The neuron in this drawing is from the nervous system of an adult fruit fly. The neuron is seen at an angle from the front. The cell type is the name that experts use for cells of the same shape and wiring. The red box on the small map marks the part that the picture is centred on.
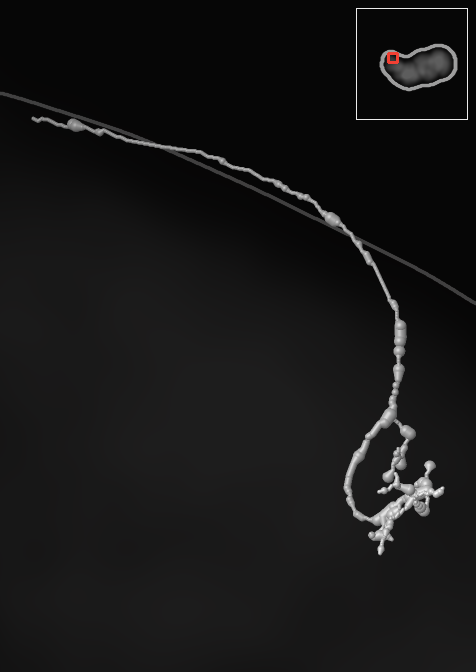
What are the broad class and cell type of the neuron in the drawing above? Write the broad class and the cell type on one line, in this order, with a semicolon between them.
sensory neuron entering the nerve cord; SNxx03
